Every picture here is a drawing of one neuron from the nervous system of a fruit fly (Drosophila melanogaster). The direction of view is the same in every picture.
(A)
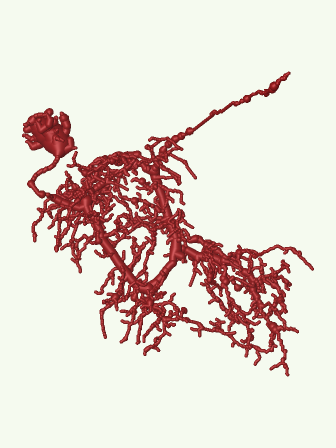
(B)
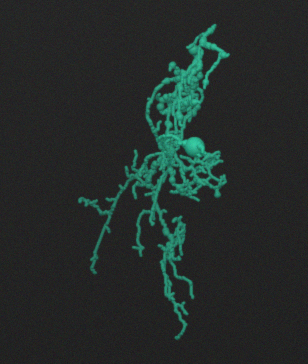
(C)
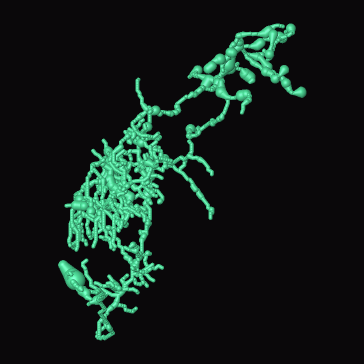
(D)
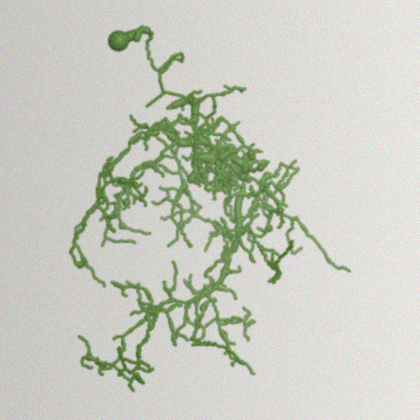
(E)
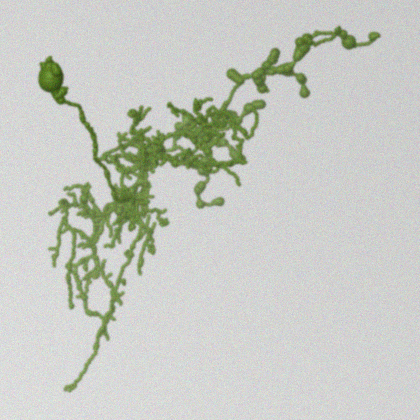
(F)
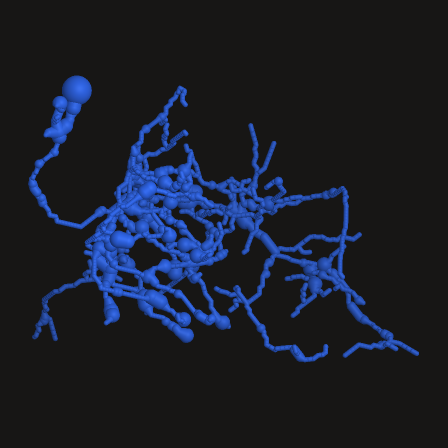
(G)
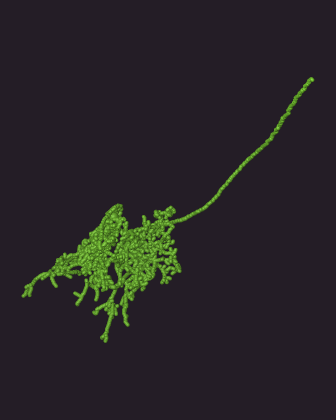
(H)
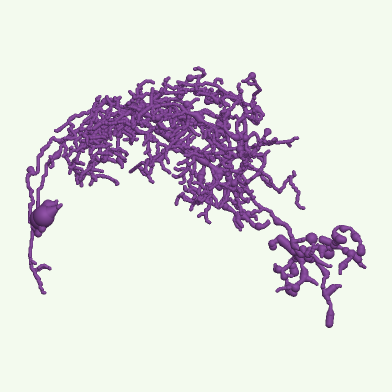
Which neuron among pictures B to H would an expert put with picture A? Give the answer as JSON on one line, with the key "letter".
{"letter": "G"}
